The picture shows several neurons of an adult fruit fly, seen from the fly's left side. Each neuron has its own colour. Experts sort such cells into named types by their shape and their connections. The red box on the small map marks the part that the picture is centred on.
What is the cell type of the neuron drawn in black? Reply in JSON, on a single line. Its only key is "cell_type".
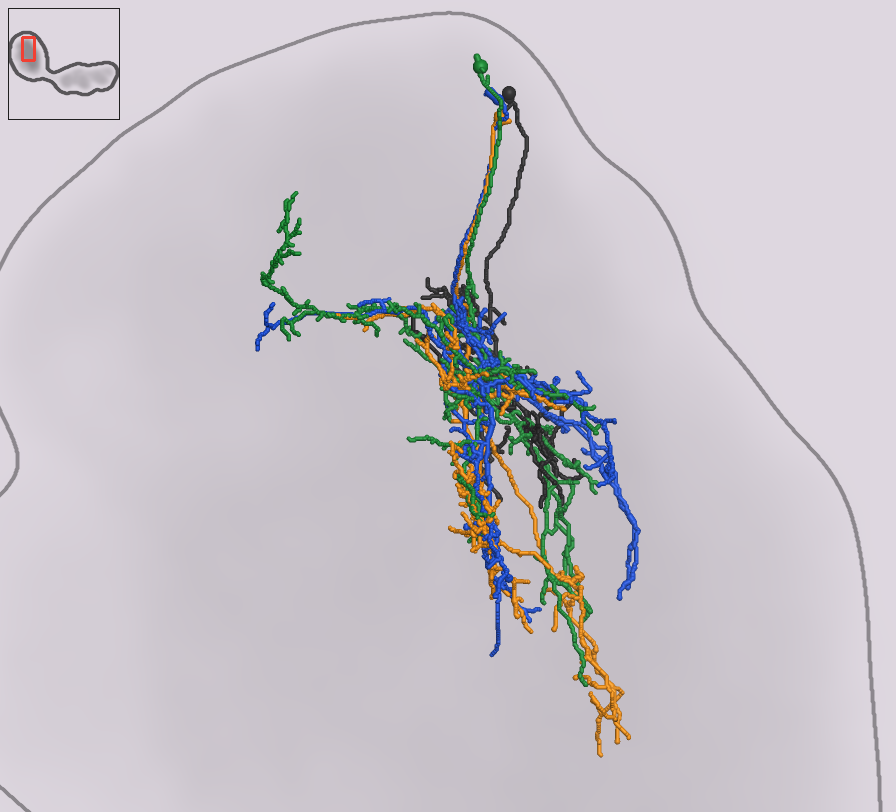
{"cell_type": "CB2300"}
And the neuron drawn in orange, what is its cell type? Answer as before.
{"cell_type": "CL169"}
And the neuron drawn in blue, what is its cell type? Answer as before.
{"cell_type": "CL161_b"}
